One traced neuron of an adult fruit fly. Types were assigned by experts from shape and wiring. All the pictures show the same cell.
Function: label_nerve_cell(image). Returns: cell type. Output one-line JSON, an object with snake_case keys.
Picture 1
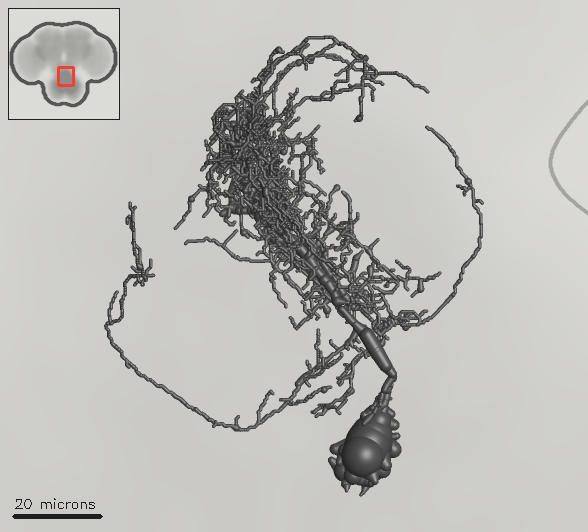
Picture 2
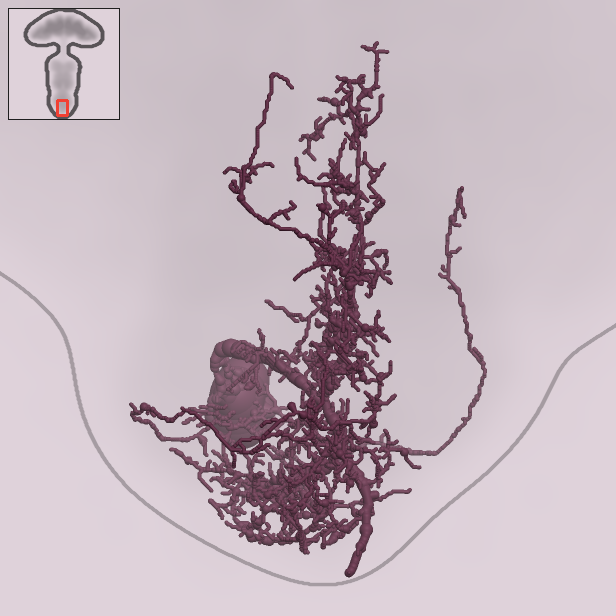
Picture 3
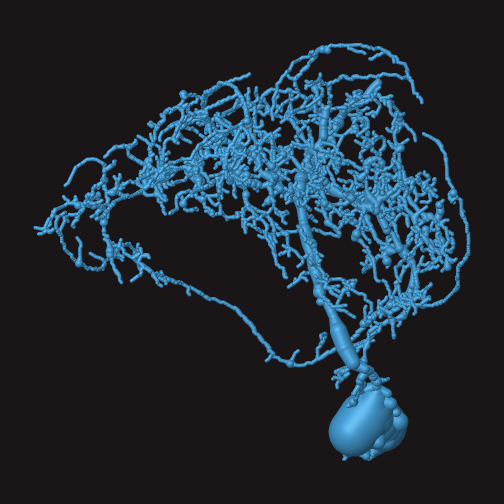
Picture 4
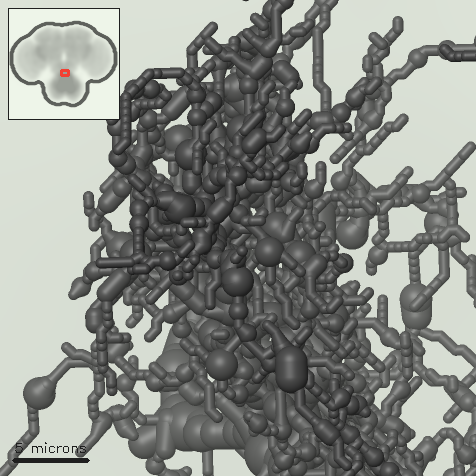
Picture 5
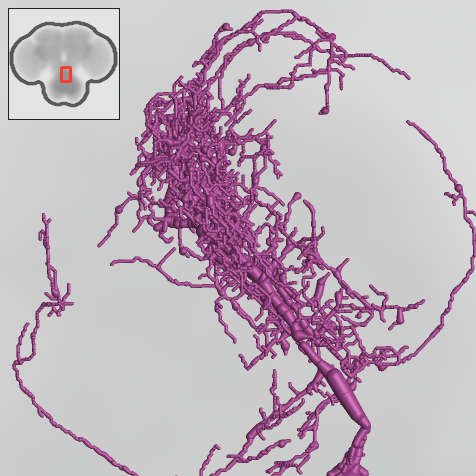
{"cell_type": "MNad23"}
